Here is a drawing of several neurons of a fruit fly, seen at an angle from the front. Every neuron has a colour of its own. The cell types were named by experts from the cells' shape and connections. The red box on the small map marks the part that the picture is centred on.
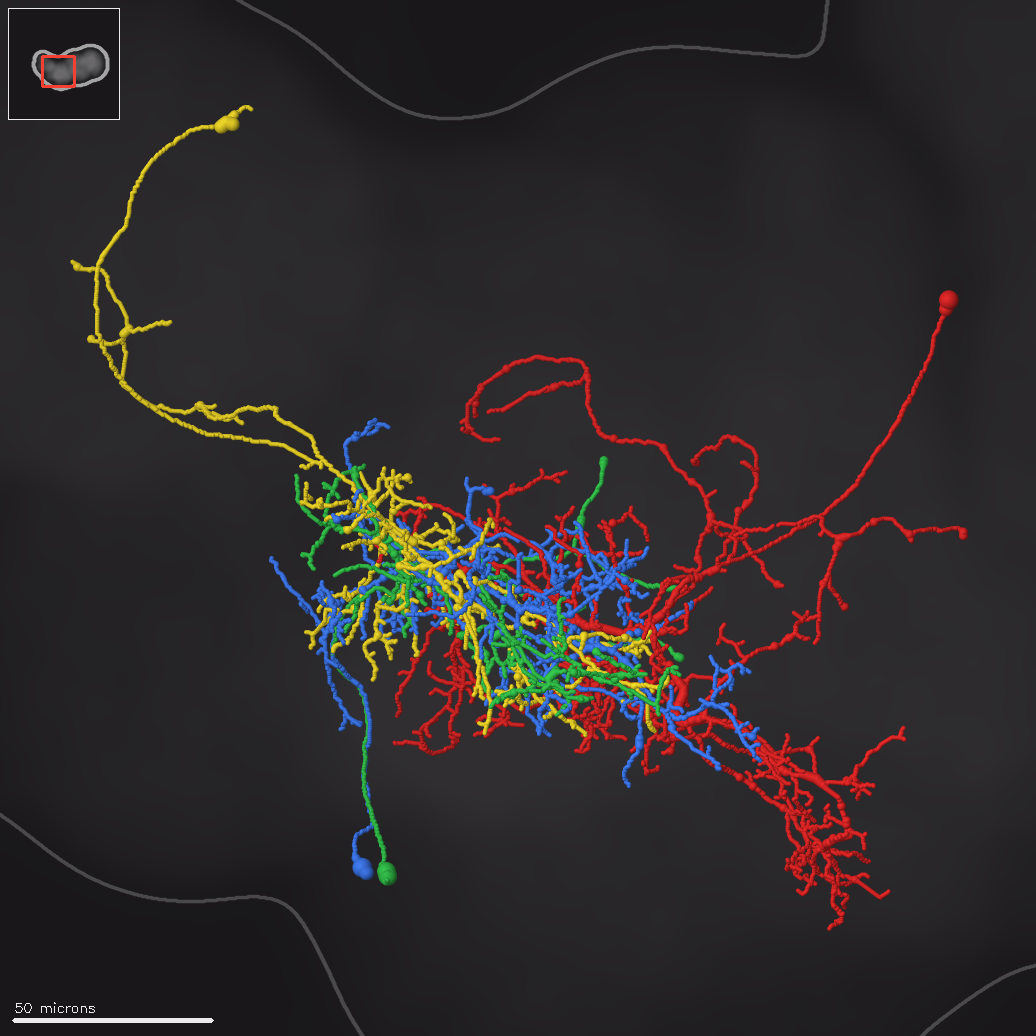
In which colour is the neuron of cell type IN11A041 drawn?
yellow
